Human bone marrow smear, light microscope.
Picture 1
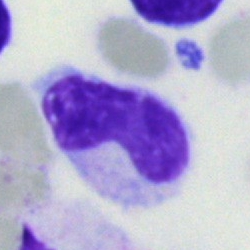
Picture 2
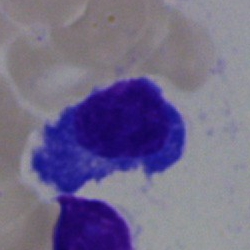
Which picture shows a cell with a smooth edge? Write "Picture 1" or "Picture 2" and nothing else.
Picture 1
